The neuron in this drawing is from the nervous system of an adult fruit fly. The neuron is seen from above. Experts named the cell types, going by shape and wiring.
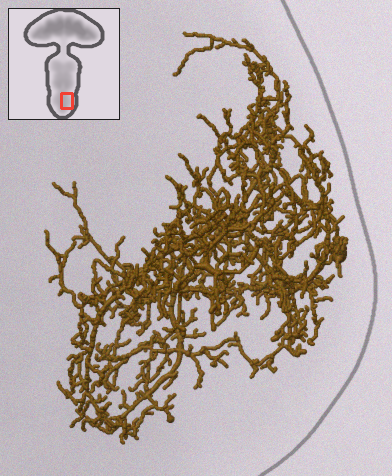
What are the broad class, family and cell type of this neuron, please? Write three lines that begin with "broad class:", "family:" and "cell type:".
broad class: nerve-cord intrinsic neuron
family: hemilineage 17A
cell type: IN17A017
